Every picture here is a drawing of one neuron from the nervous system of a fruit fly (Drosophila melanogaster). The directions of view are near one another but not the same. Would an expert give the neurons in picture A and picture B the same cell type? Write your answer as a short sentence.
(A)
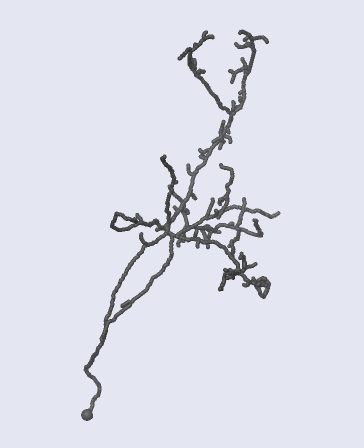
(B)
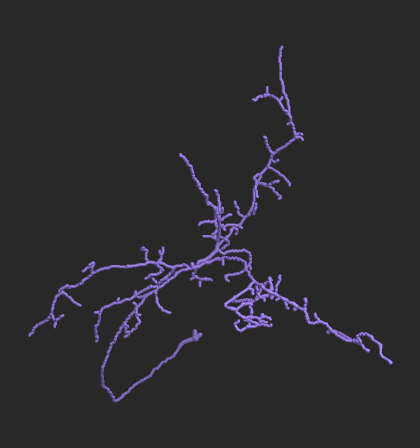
They are of different cell types.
